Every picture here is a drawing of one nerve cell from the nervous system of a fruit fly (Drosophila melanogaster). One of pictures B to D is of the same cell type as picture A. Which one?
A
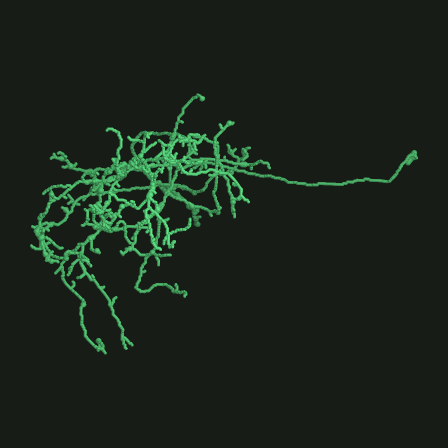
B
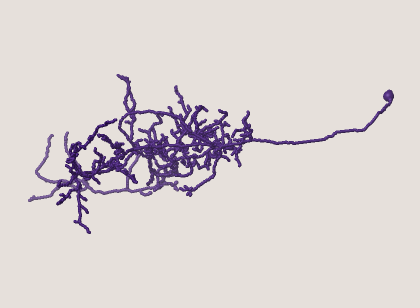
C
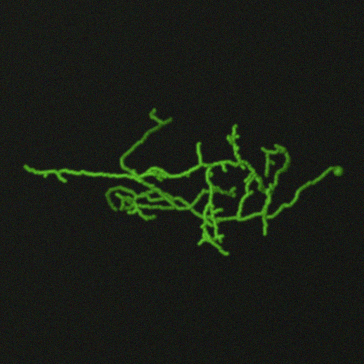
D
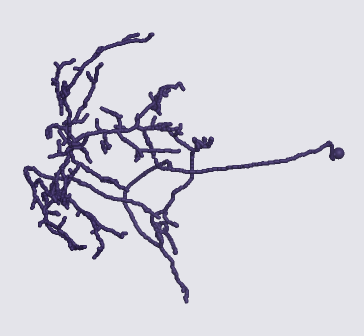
D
